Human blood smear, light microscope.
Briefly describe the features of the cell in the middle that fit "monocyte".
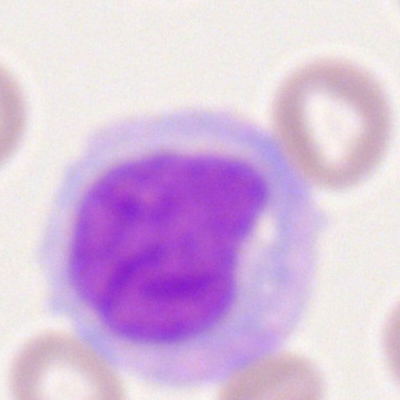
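First, the outline: roughly round, with a slightly uneven, ruffled edge. Second, the nucleus: irregular and folded, with an indentation on its right side. Third, the cytoplasm: its rim is widest on the right side of the cell, and it is pale greyish blue.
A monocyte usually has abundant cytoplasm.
The cell in the middle is a monocyte.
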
